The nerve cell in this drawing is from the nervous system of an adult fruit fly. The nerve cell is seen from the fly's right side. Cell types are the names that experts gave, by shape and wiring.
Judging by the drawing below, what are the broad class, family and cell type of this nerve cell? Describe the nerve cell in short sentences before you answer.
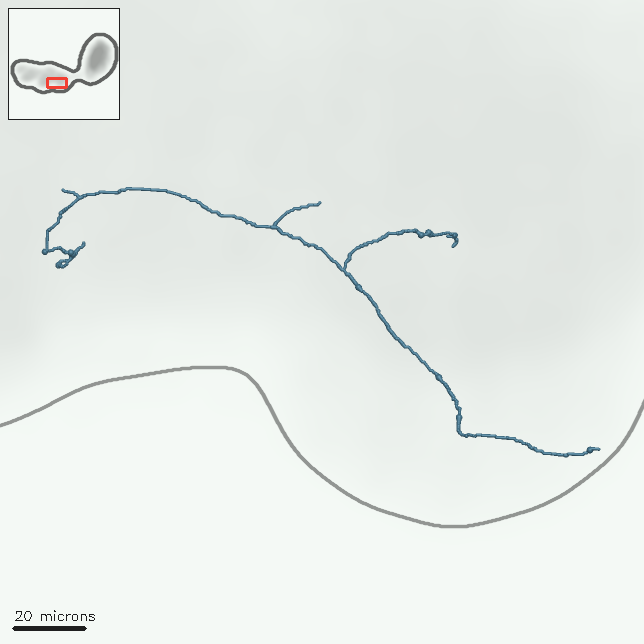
No cell body is drawn. By the scale bar it is about 160 microns wide in this view. It has a dozen or fewer branch ends. This is a sensory neuron entering the nerve cord. The name of its family is class mechanosensory proprioceptive. The cell type is SNpp18.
